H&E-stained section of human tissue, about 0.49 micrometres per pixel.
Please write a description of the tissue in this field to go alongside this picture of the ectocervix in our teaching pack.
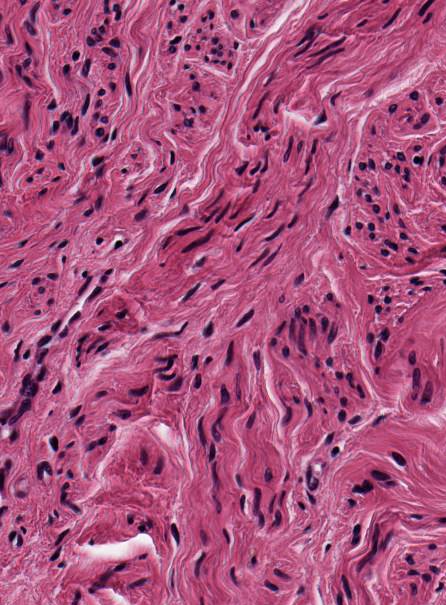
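You've got interlacing fibre bundles filling the whole field, running in all sorts of directions. The fibres are deeply eosinophilic and follow a wavy course. In the bundles running lengthwise, most nuclei are slender, elongated and dark, and plenty of them curve or wave. You can't make out cell borders or cytoplasm apart from the pink fibres around them.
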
